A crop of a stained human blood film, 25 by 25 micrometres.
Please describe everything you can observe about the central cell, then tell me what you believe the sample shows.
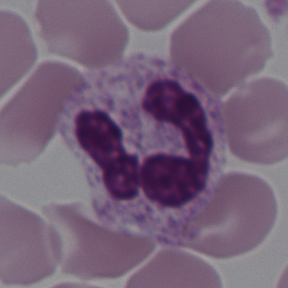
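Notice first that the nucleus isn't one mass: it's split into separate dark lobes. Look closely and you won't find any nucleoli in it. Fine, small violet granules are scattered throughout the cytoplasm, with no distinct vacuoles among them. This is a segmented neutrophil.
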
